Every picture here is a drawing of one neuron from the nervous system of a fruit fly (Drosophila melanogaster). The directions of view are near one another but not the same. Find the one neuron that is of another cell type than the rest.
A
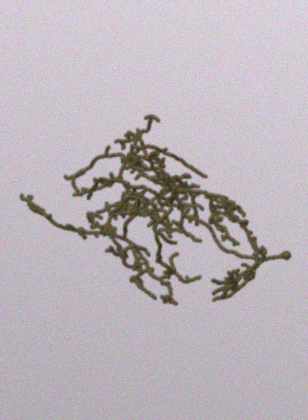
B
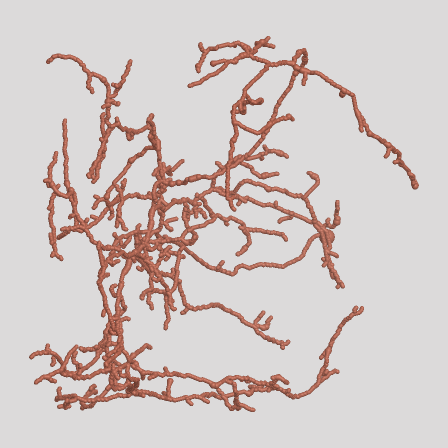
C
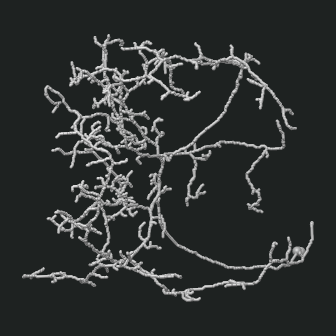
C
